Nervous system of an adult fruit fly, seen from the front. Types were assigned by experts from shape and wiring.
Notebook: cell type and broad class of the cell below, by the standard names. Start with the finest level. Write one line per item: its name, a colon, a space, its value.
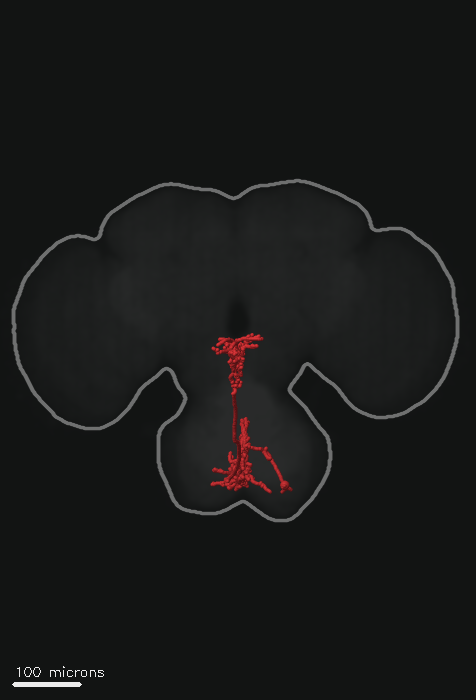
cell type: ANXXX139
broad class: ascending neuron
